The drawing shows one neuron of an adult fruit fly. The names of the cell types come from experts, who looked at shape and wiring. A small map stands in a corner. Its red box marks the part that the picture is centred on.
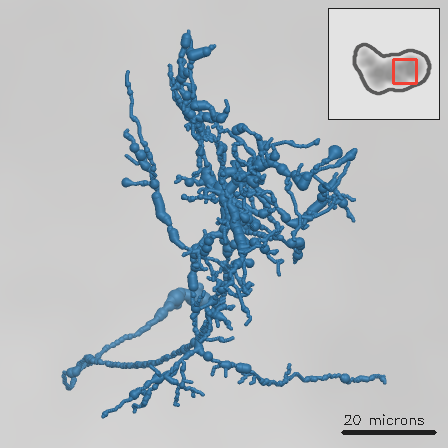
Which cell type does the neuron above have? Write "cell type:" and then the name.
cell type: WED074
